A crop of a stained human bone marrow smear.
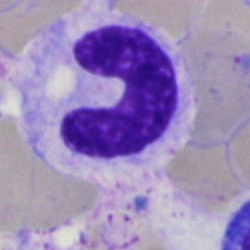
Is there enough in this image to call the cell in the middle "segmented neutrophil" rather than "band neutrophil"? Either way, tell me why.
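It's a band neutrophil.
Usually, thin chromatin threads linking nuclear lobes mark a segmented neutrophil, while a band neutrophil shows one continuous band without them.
Here the nucleus is a curved C-shaped band whose hollow opens to the left, its chromatin dense, deep purple and coarsely clumped. Fine pinkish-violet granules are scattered sparsely through the cytoplasm, and a pale clear patch lies on the left, within the curve.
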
